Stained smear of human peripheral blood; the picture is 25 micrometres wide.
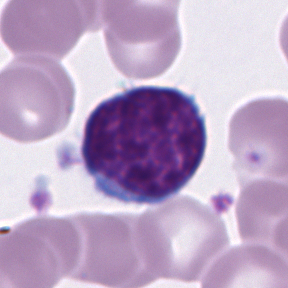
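Typical lymphocyte, the central cell of a stained peripheral blood smear. First, the outline is round and smooth, and the cell measures about 11 micrometres across. Next, the nucleus is round, about 10 micrometres across, and shows no lobes or indentation; it fills about 80% of the cell's area. Then the chromatin: dense and coarsely clumped. Last, the cytoplasm forms a thin rim, widest at the lower left.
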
